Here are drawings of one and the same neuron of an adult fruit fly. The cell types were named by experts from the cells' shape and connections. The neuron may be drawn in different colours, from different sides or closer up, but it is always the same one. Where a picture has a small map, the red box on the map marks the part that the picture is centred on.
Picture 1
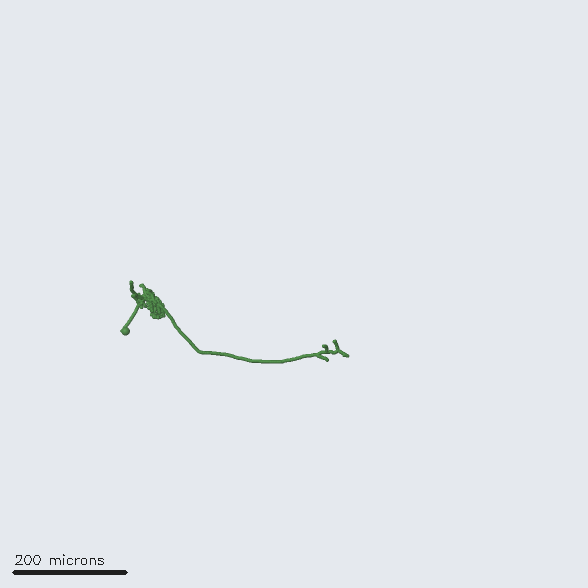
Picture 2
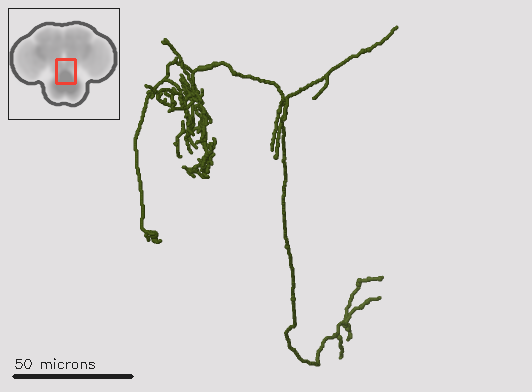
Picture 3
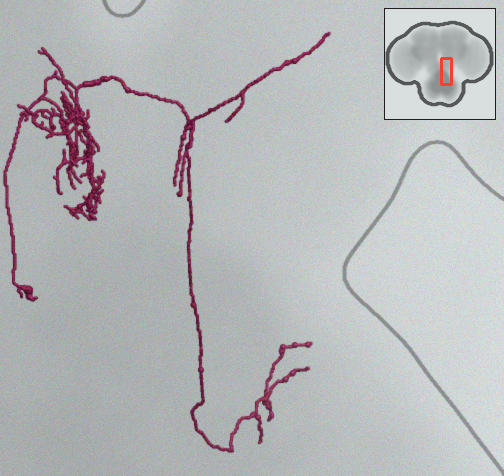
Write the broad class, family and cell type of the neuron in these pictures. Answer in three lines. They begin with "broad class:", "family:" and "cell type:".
broad class: descending neuron
family: hemilineage LB6
cell type: DNge085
